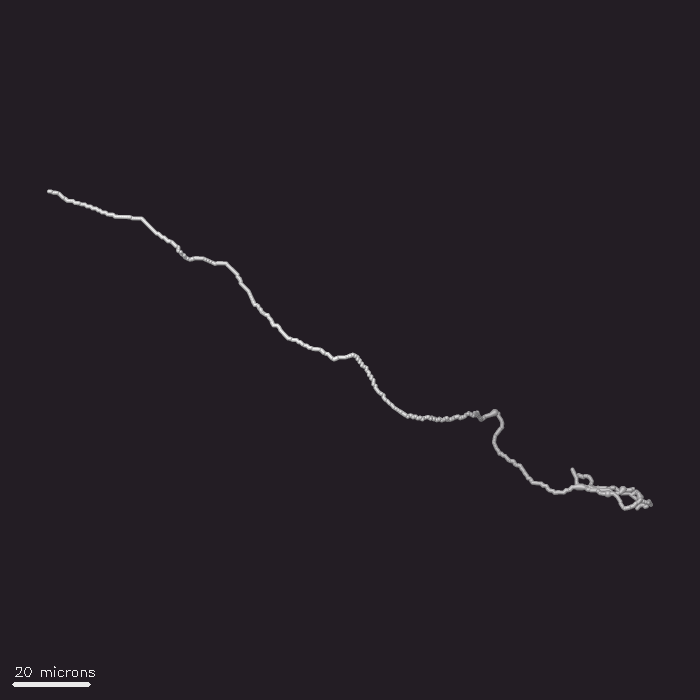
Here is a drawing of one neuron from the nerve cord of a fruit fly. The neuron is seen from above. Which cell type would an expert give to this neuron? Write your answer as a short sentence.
The cell type is WG1.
